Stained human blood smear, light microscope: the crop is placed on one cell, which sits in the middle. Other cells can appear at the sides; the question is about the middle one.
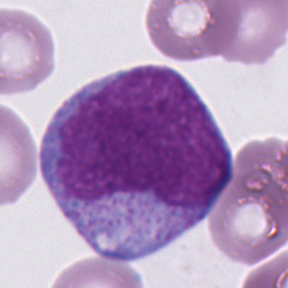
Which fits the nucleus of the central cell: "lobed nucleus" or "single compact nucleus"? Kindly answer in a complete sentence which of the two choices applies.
The nucleus of this cell is one compact round, oval or kidney-shaped mass.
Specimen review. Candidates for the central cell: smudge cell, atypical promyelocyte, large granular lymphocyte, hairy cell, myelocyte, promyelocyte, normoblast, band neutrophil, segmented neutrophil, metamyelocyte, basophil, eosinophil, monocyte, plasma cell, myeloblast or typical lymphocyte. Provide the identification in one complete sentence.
The middle of this crop holds a promyelocyte.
